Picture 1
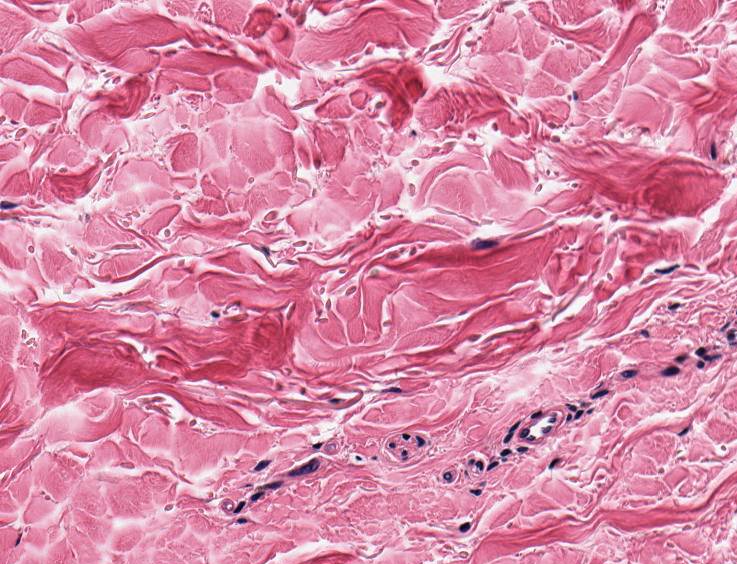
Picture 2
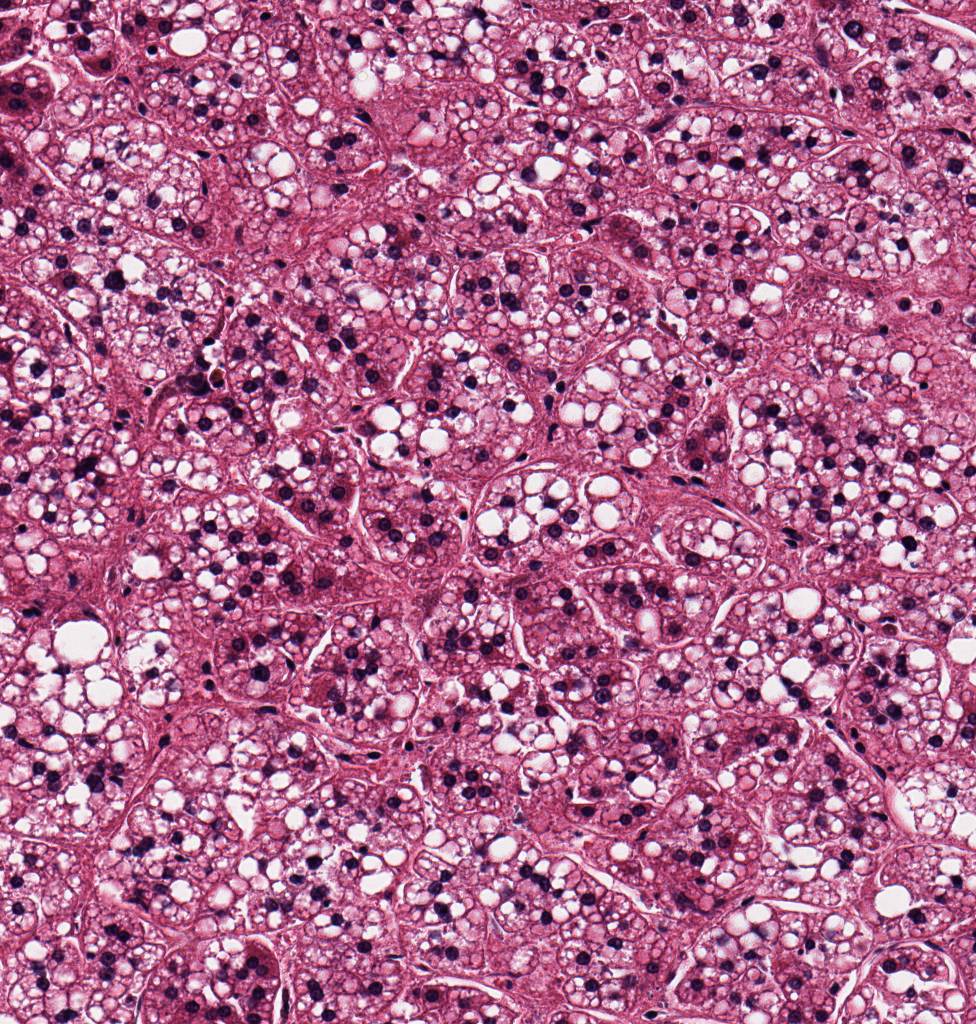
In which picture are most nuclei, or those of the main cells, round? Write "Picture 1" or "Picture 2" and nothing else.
Picture 2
